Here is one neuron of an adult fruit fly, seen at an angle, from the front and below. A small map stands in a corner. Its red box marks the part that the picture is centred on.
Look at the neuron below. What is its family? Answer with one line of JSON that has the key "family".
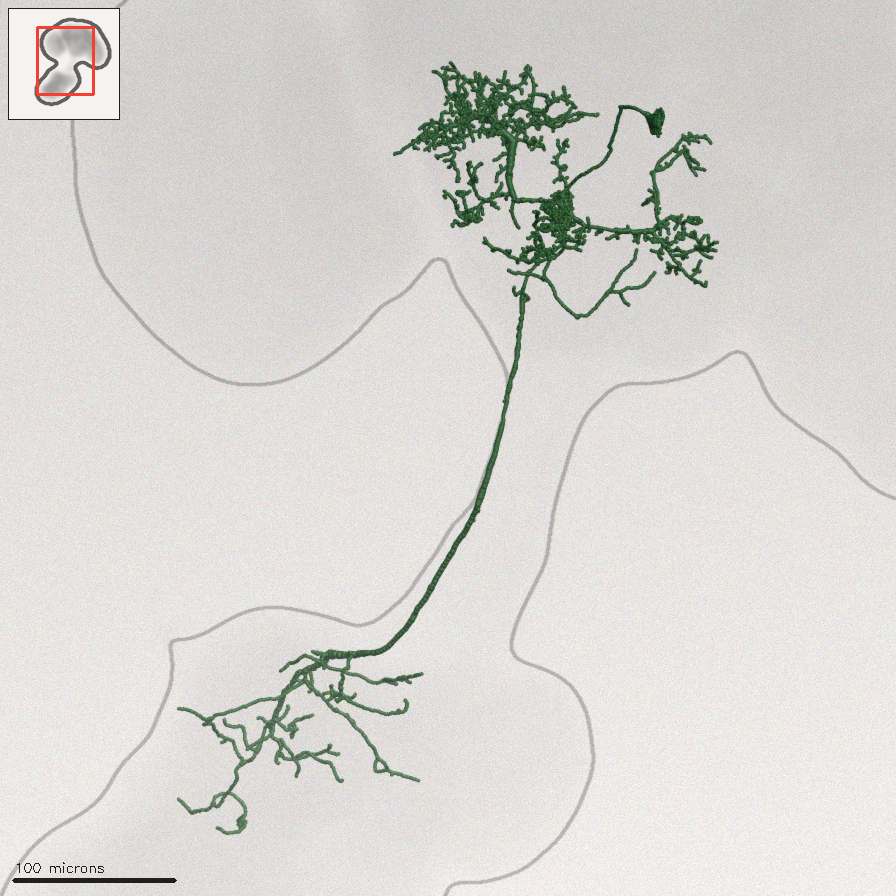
{"family": "DNbe"}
